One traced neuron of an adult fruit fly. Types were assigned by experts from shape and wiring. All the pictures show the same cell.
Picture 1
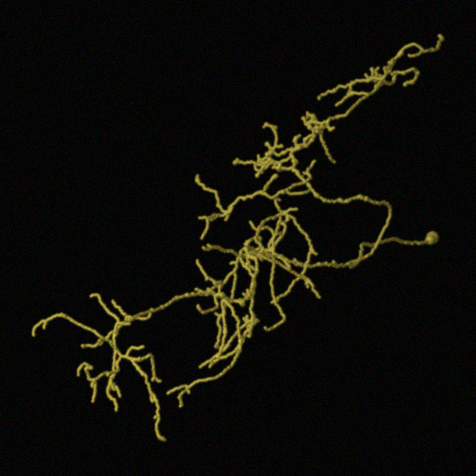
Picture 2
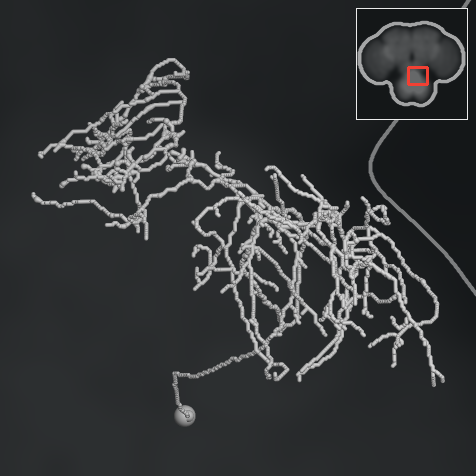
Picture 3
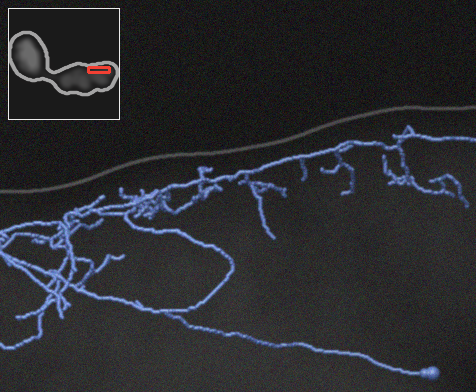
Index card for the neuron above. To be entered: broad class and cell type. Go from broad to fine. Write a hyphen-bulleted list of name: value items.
- broad class: nerve-cord intrinsic neuron
- cell type: INXXX193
